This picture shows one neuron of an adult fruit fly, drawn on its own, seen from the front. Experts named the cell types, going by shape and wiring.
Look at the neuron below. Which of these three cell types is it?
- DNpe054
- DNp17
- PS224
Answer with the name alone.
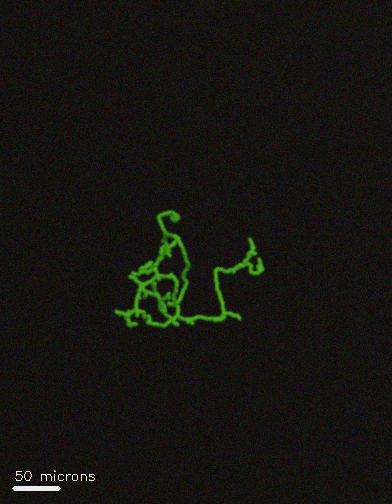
PS224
